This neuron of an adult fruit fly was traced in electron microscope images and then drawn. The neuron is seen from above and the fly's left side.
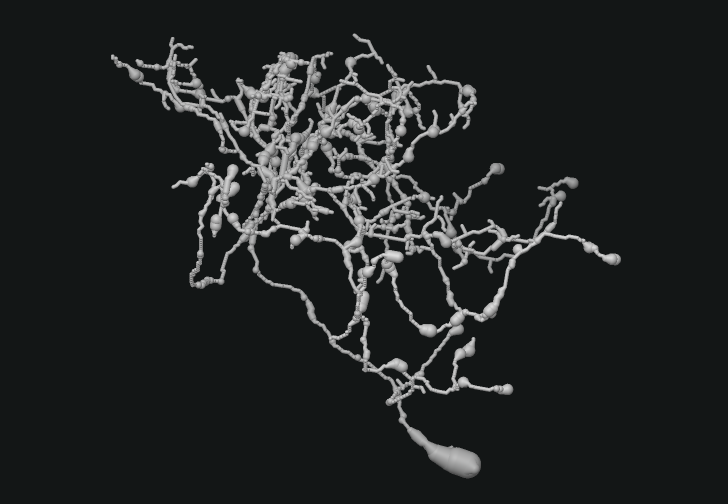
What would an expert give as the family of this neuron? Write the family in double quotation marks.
"hemilineage 00A"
